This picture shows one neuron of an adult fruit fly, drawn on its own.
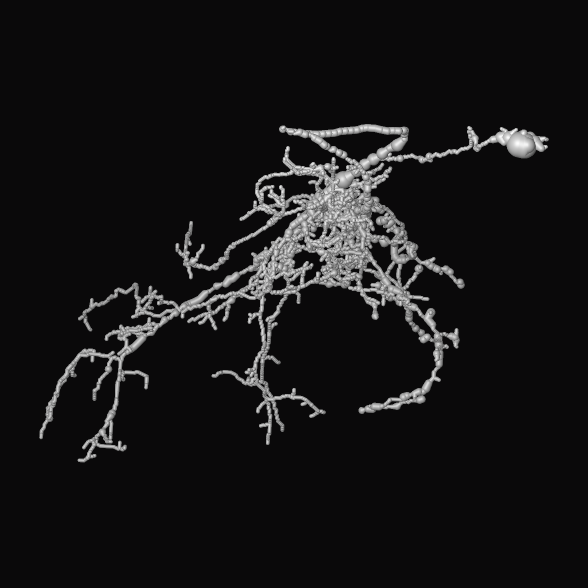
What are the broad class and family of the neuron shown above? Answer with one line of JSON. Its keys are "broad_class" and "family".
{"broad_class": "central-brain intrinsic neuron", "family": "hemilineage LB12"}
